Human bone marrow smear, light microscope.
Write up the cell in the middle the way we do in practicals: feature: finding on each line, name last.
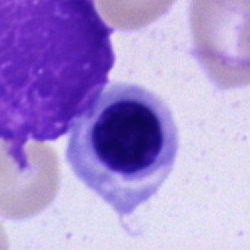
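Tail: one small projection of cytoplasm pointing down from the bottom.
Chromatin: dense, very dark purple throughout the nucleus.
Nucleoli: none seen.
Cytoplasm: free of granules.
Cell type: erythroblast.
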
